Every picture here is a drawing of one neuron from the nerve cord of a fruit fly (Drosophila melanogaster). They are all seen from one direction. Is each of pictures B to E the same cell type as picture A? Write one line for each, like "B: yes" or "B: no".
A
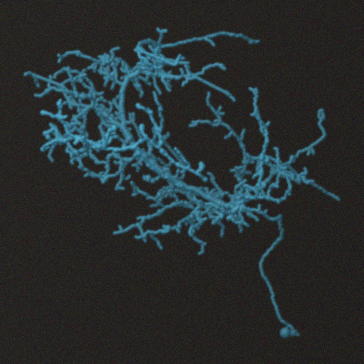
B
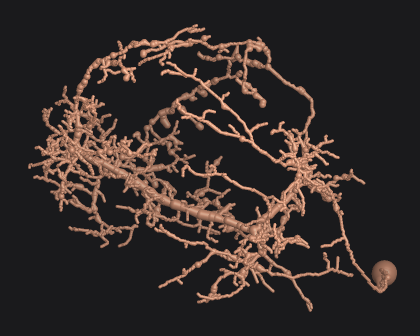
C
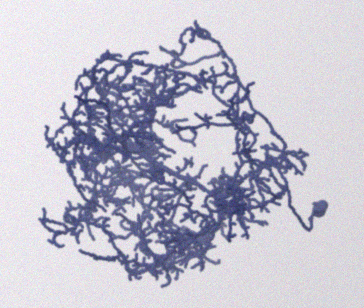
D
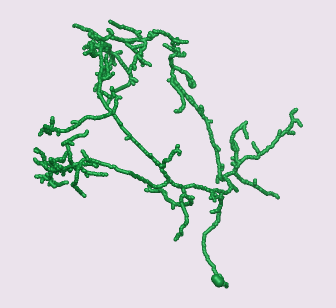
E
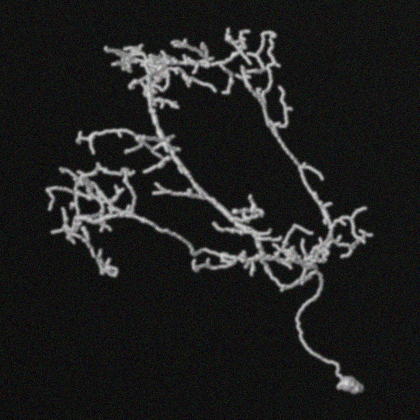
B: yes
C: no
D: no
E: no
